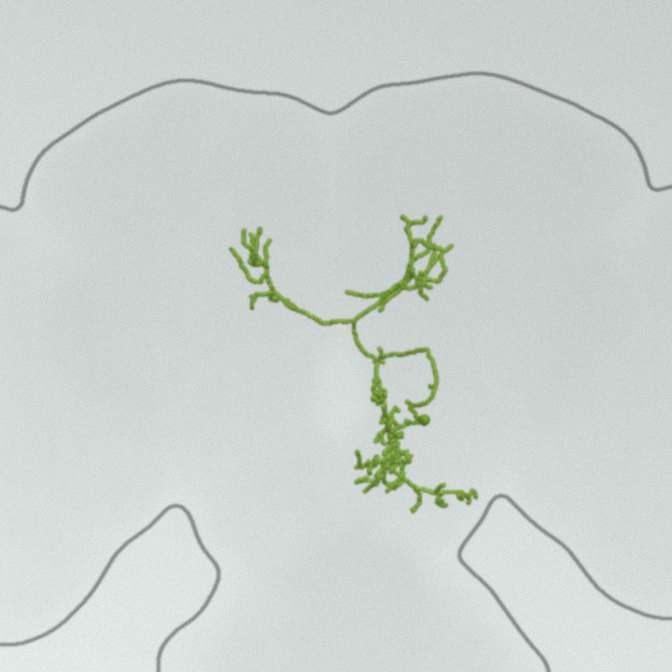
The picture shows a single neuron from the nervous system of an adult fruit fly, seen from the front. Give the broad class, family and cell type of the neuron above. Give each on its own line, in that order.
central-brain intrinsic neuron
hemilineage PSa1
CL122_a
